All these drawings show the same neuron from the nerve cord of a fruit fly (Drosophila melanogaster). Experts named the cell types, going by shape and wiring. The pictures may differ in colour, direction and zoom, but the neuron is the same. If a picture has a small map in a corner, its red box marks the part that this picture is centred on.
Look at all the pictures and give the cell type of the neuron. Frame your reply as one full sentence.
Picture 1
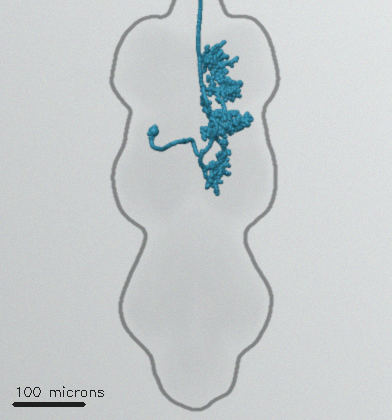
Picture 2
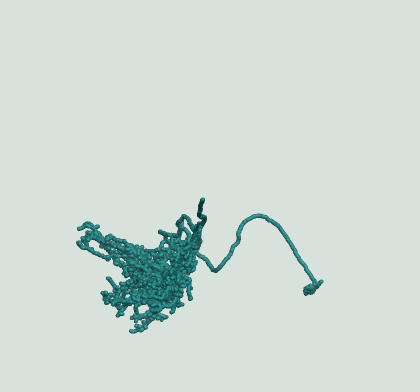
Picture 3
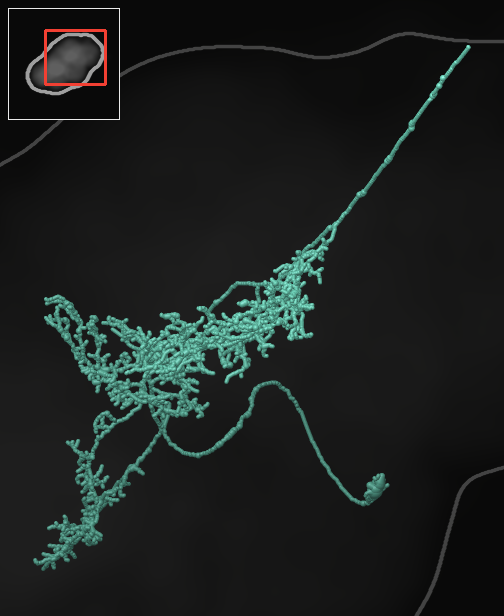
This neuron is a member of the AN08B012 cell type.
